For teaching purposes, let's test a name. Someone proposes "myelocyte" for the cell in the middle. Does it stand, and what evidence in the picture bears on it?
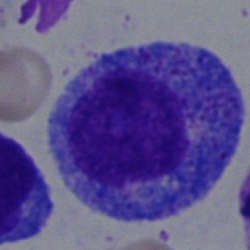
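Outline round, edge smooth. Chromatin finely textured, without coarse dark clumps.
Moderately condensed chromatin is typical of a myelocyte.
Fine chromatin here: against myelocyte. Cytoplasm abundant, stained blue.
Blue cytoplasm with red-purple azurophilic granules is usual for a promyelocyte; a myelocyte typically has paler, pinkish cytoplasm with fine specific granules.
Blue cytoplasm: for promyelocyte, against myelocyte. Granules purple-red, scattered through the blue cytoplasm.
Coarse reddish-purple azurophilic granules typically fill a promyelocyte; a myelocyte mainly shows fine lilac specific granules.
Granule colour: for promyelocyte. Paler zone in the cytoplasm beside the nucleus, on its right and lower side. Verdict: myelocyte does not fit; the cell is a promyelocyte.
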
